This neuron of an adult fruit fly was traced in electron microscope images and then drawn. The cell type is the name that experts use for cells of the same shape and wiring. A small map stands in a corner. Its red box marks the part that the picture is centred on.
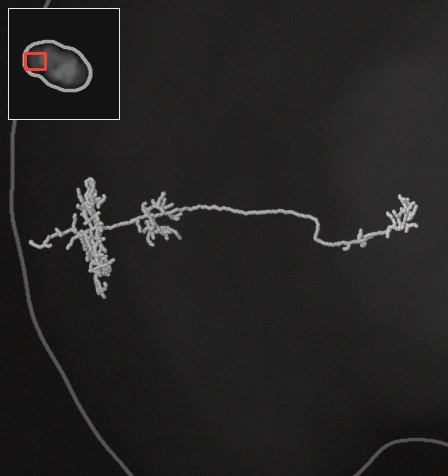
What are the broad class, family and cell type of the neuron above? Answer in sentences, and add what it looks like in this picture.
Its broad class is optic-lobe intrinsic neuron. Its family is Tm. It is of cell type Tm16. The drawing shows no cell body. The picture shows dozens of branch ends.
